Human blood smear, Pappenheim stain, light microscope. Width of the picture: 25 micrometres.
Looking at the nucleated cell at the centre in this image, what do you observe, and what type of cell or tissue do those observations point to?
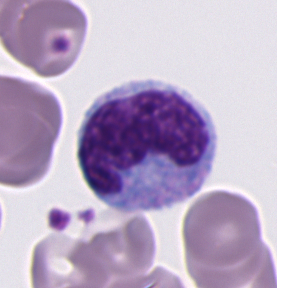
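Look at the chromatin: it's dark purple and coarsely clumped, with paler gaps between the clumps. I can't make out any nucleoli in the nucleus. The cytoplasm carries very fine, faint pinkish-lilac granules, not coarse ones, and there are no clear vacuoles in it. That's a monocyte.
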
